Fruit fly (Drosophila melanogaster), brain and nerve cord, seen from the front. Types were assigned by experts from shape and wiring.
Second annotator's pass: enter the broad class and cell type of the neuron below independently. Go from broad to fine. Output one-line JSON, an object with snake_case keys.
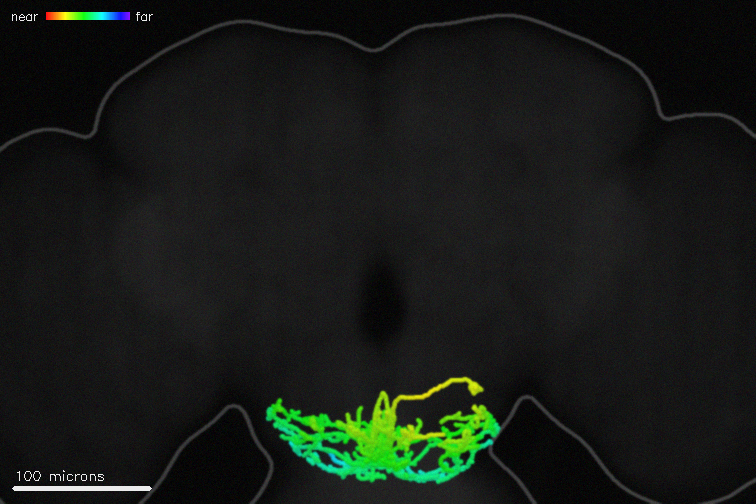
{"broad_class": "central-brain intrinsic neuron", "cell_type": "GNG153"}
